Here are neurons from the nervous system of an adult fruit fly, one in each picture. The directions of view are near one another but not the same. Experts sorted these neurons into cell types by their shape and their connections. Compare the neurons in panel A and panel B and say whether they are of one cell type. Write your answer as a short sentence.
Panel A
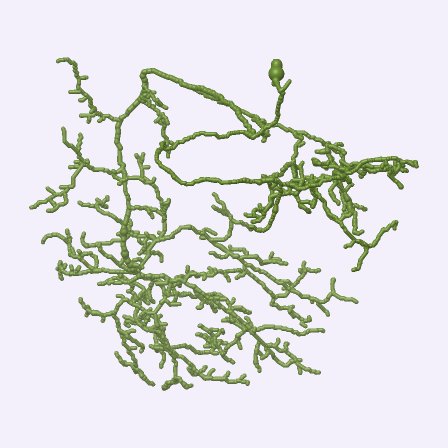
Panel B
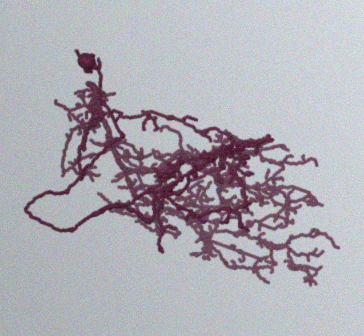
They are of the same cell type.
